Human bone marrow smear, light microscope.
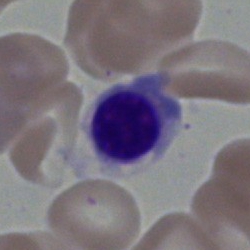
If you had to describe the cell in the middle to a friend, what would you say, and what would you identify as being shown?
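Dense, dark purple chromatin is the first thing I see. Compared with the nucleus, the cytoplasm is scant, and most of it lies on the upper right side of the nucleus. There, at the upper right, the cell outline turns irregular and ragged. This cell is an erythroblast.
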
